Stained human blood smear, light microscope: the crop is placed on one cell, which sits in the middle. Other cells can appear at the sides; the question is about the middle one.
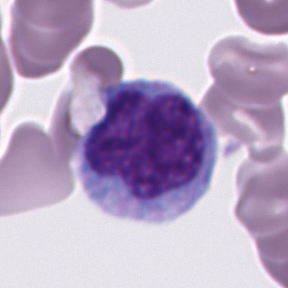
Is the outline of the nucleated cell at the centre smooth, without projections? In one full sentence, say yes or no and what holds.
Yes, this cell's outline runs smooth, without projections.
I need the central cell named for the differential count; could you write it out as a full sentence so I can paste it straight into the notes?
For this crop, the cell in the middle is a monocyte.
